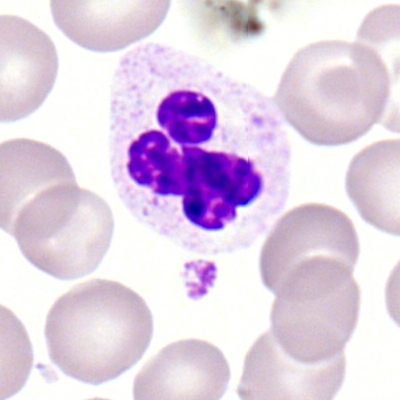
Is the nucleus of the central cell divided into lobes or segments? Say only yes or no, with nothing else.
Yes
